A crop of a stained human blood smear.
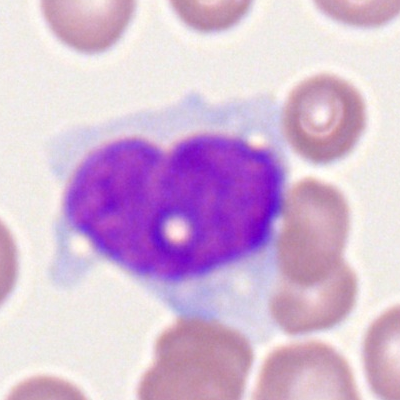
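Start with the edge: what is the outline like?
Irregular, with ragged edges.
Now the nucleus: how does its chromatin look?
Purple and finely mottled, with no coarse dense clumps.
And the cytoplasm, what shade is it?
A pale grey-blue.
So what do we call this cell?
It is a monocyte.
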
